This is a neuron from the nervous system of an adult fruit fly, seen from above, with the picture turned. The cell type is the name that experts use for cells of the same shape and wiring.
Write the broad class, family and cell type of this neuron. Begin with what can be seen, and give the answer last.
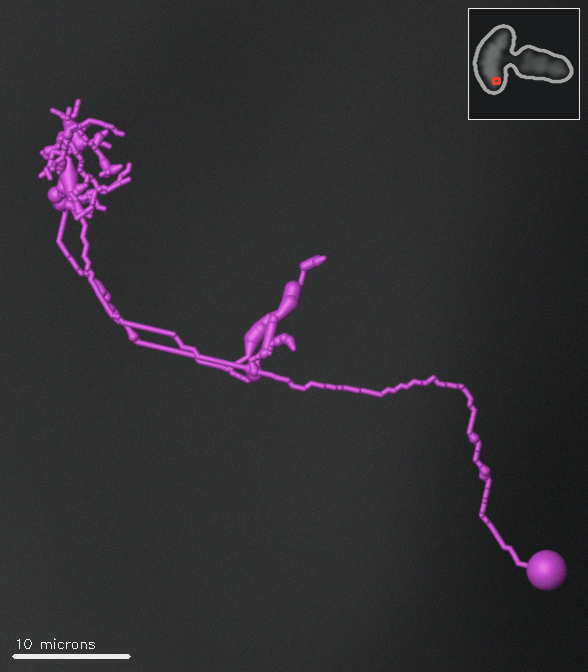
It lies in the brain. Its cell body lies at the lower right of the picture. By the scale bar it is about 45 microns wide in this view. Its broad class is optic-lobe intrinsic neuron. The family is T. The cell type is T5b.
